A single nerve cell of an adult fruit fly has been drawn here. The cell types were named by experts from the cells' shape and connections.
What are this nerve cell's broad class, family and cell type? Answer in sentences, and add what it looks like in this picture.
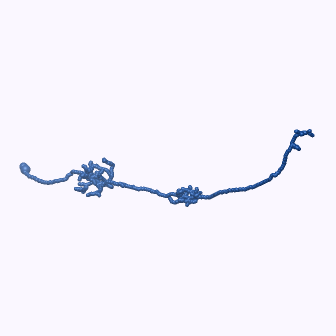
Its broad class is optic-lobe intrinsic neuron. The family is Tm. The cell type is Tm6. The cell body can be seen on the left of the picture. In this view it is more than twice as wide as it is tall.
